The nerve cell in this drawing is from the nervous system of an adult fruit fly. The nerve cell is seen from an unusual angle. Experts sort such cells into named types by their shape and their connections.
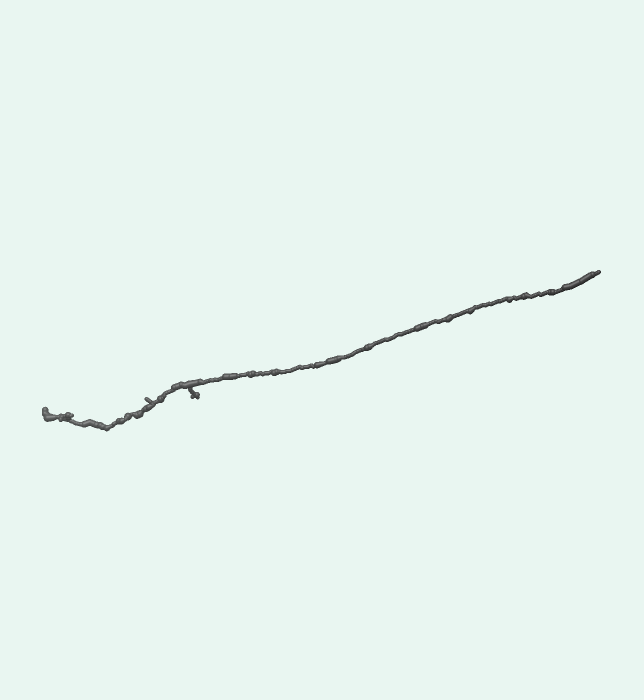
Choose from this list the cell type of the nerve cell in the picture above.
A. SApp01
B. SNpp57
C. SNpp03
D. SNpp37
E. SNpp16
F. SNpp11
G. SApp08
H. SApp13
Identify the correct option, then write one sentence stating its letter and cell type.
The cell type assigned to the nerve cell is SNpp57, under option B.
